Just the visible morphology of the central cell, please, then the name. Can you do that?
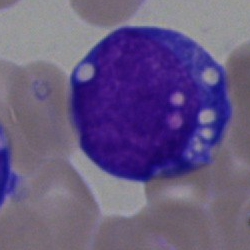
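Nucleus occupies most of the cell; cytoplasm reduced to a narrow rim. Cytoplasm deep blue. Several small clear round vacuoles clustered along the right side. One solitary clear round vacuole near the upper left edge. Blast.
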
